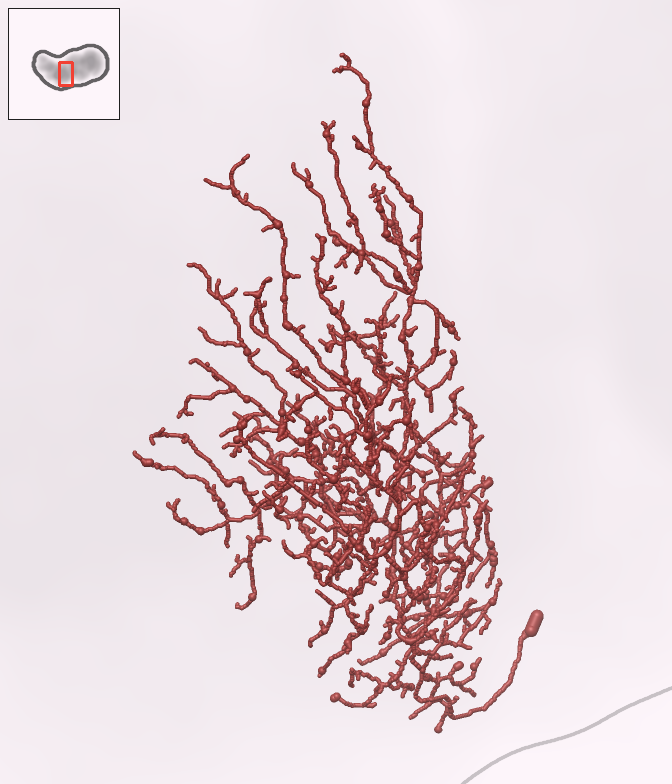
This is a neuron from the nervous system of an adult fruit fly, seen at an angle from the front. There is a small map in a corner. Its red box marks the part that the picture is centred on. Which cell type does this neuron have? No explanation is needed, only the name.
Mi18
